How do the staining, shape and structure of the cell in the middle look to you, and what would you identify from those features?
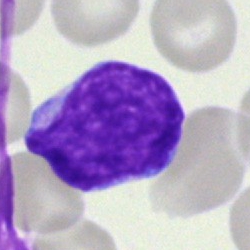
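Let me see: the nucleus takes up nearly the entire cell. Its chromatin looks finely stippled, dotted with small paler spots, not coarsely clumped. Cytoplasm is scant, mostly a thin rim at the upper left, and what shows of it is pale blue. This is a blast.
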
